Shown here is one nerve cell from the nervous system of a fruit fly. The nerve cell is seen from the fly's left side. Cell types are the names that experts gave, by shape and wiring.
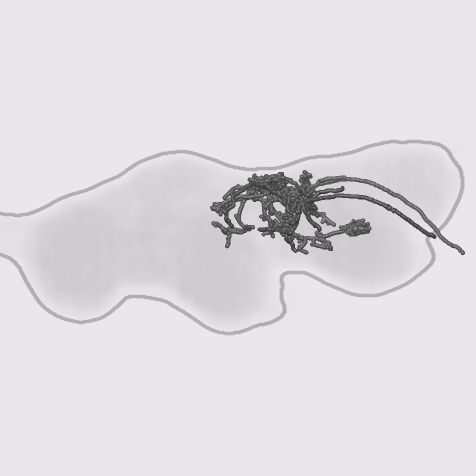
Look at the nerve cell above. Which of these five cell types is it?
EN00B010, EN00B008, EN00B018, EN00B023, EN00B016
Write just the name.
EN00B008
